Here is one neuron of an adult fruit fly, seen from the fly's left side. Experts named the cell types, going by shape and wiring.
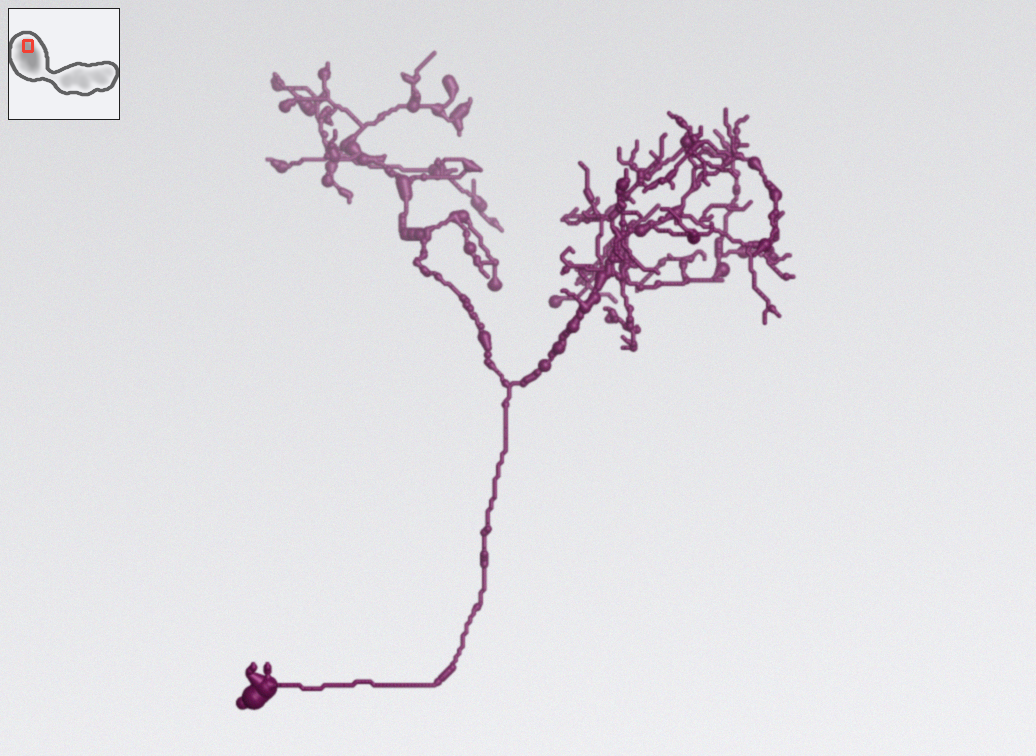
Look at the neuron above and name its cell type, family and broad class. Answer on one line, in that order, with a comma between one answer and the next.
CB1663, hemilineage LHa2, central-brain intrinsic neuron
